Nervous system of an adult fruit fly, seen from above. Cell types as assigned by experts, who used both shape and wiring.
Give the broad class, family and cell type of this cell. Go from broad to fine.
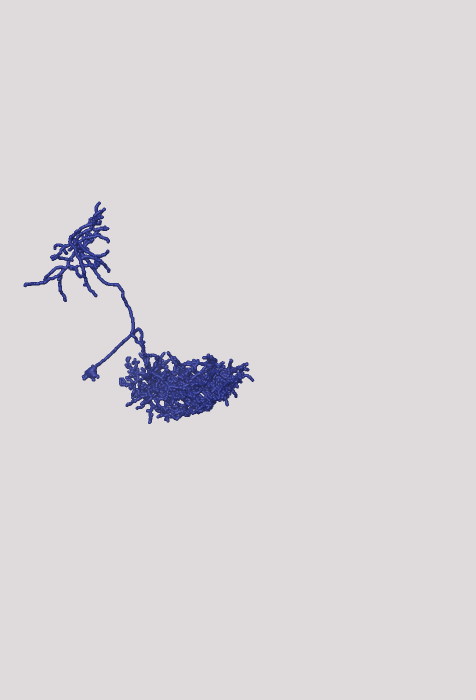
visual projection neuron; LC; LC31b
